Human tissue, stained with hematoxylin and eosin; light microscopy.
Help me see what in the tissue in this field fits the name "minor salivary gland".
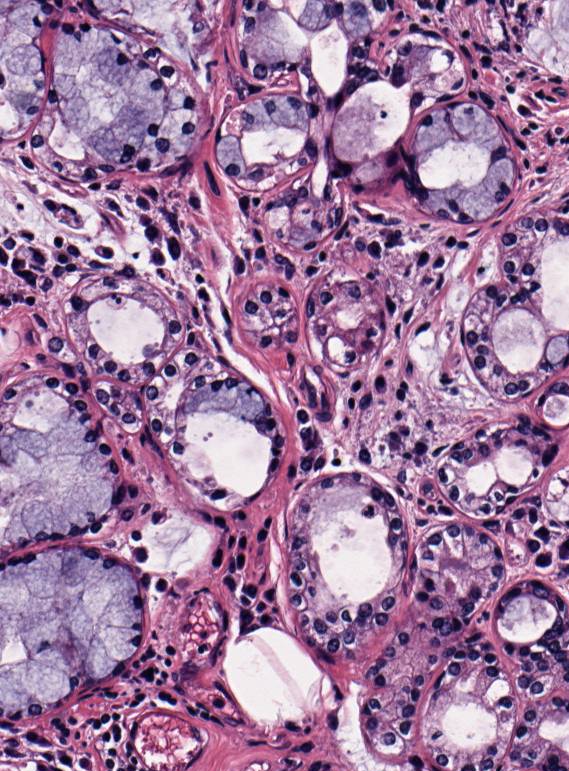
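This minor salivary gland shows rounded glandular units between bands of pink fibrous stroma.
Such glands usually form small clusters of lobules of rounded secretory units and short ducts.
Small ducts near the centre fit this, lined by cuboidal cells with pink cytoplasm and round nuclei. Mucous cell nuclei here are small, dark and pressed to the cell base.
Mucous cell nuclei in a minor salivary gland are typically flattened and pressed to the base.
The stroma also holds many scattered dark nuclei, mostly small and round or spindle-shaped.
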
